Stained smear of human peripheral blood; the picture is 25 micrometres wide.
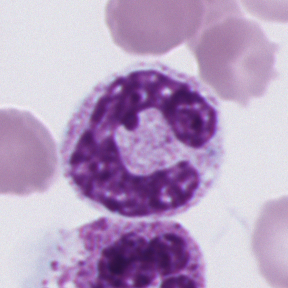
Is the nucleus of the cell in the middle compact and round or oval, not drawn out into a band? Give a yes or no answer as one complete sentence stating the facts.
No, the nucleus is stretched into a curved band and lacks separate lobes.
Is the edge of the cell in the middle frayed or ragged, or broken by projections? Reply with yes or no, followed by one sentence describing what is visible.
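No. The cell has a round, smooth outline.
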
